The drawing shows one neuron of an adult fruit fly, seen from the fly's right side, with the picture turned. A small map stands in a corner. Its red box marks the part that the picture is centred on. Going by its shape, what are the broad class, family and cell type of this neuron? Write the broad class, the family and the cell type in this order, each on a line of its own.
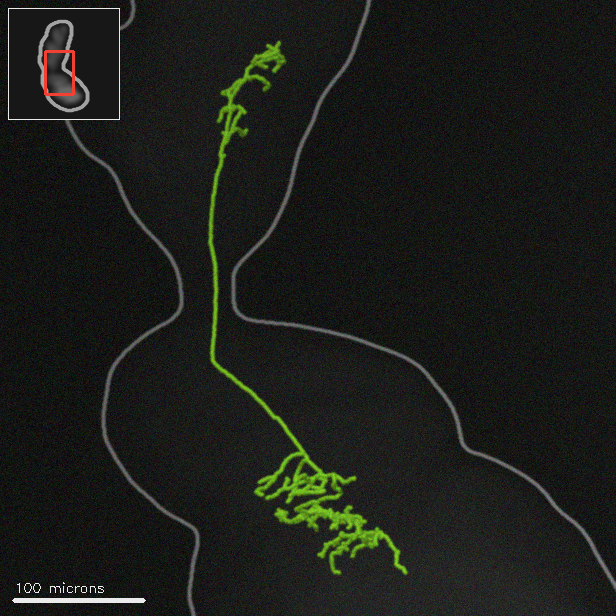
descending neuron
hemilineage LB19
DNg53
